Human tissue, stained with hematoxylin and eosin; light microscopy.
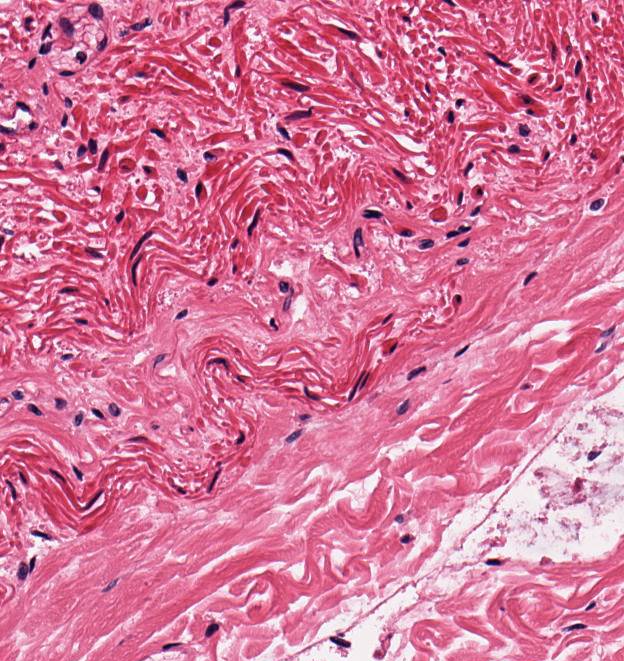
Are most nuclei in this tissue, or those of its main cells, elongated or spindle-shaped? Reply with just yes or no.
Yes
